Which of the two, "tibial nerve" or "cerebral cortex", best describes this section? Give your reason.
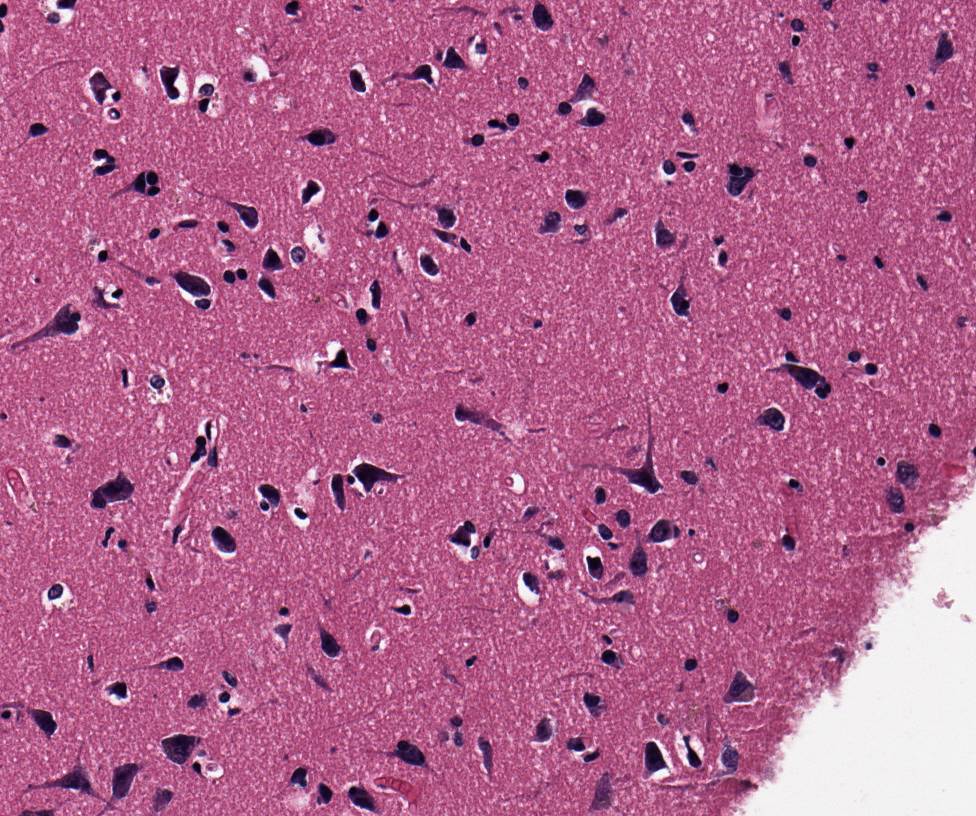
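Cerebral cortex, not tibial nerve. Many neuronal cell bodies are seen, dark purple and shrunken, many sitting in clear empty halos.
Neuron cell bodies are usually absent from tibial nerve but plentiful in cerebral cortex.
Small round dark nuclei without visible cytoplasm lie singly in finely granular, evenly pink neuropil.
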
